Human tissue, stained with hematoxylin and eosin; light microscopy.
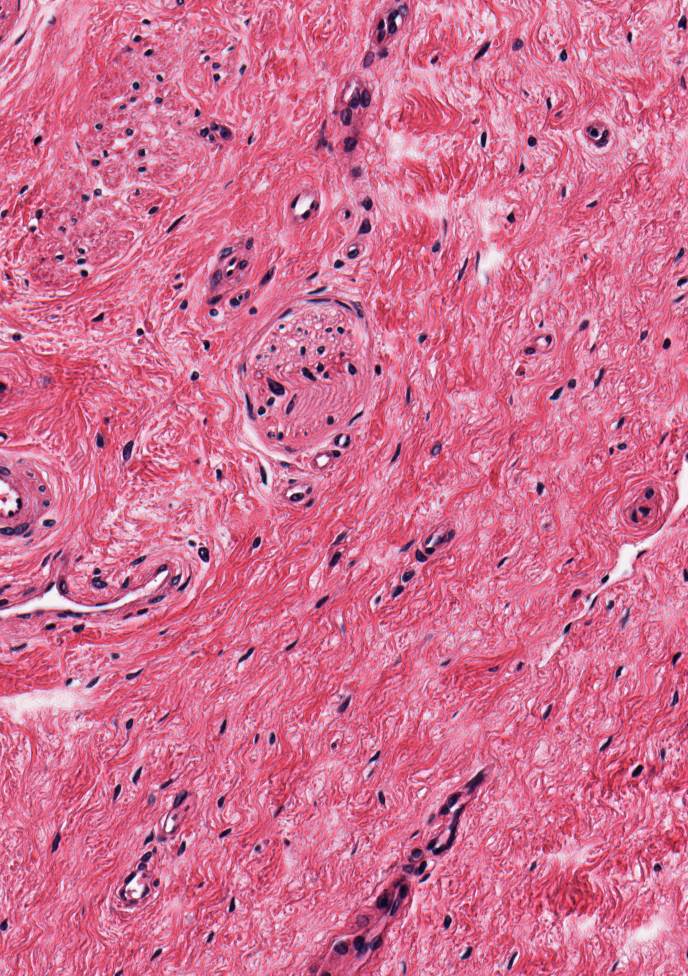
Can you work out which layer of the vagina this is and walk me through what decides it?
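What you are looking at is dense connective tissue. Notice that dense pink fibrous stroma fills the whole field, with no epithelium anywhere.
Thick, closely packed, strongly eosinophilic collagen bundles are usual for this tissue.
Follow the eosinophilic fibres and you will see they are wavy, interlacing in varied directions rather than lying in one parallel line. You will find no glands or tubules, and no fat cells either.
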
